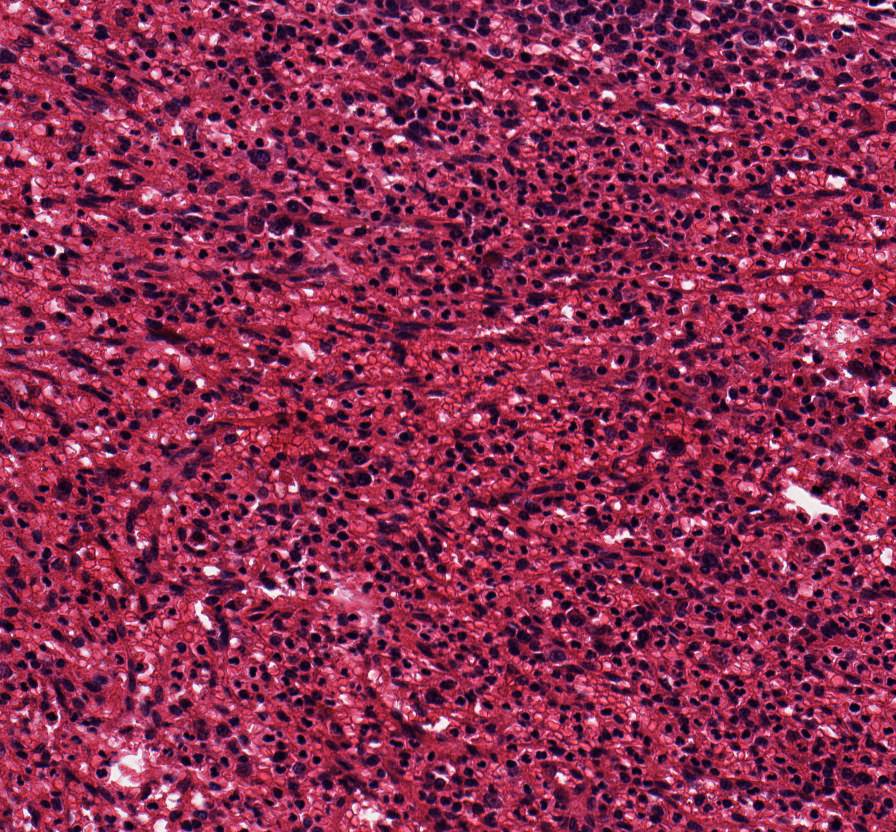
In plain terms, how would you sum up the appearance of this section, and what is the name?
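Across the whole field you see one dense, sheet-like spread of cells, with no glands, tubules or other organised units. Most of the nuclei are small, round and dark, and they are spread fairly evenly rather than gathered in clusters. Look closely and many sit in a clear or pale space, outlined by a thin pink cell border. This is spleen.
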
